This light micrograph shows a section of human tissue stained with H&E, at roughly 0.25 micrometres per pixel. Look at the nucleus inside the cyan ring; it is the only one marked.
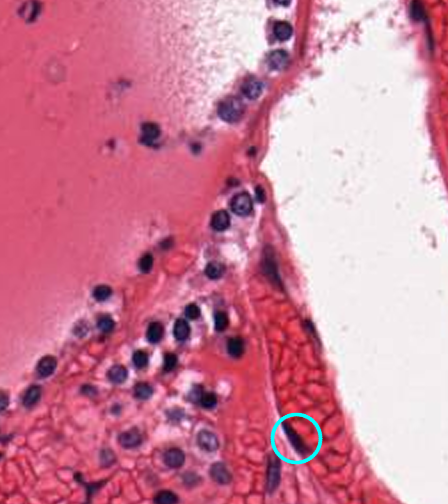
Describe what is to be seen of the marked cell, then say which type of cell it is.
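The nucleus is thin and elongated, much narrower than the round nuclei in the tissue to its left. The nucleus stains dark and fairly evenly, with no visible internal detail. Hardly any cytoplasm can be made out around the nucleus; the cell appears as a thin line. This is an endothelial cell.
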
